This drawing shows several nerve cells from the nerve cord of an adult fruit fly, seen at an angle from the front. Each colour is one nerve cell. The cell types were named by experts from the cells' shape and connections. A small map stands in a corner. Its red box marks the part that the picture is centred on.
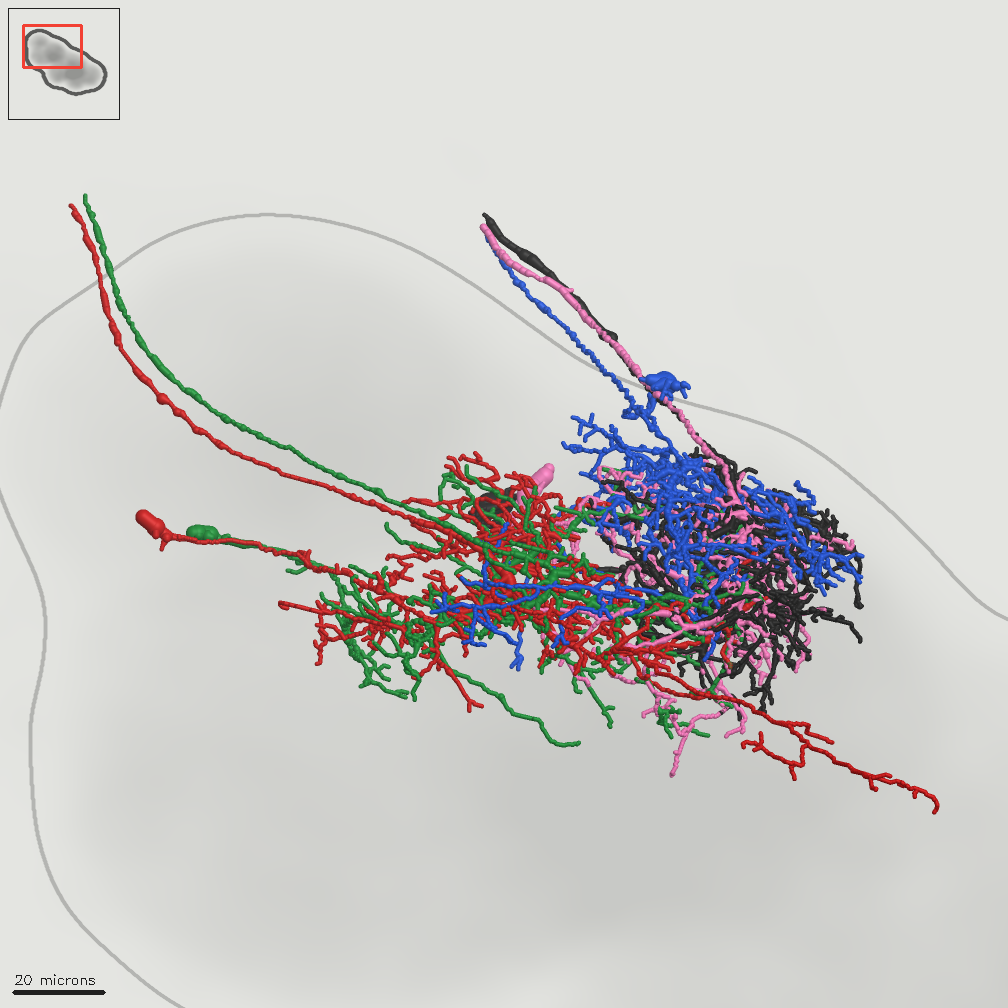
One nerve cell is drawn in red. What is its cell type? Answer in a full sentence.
The cell type is MNad31.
